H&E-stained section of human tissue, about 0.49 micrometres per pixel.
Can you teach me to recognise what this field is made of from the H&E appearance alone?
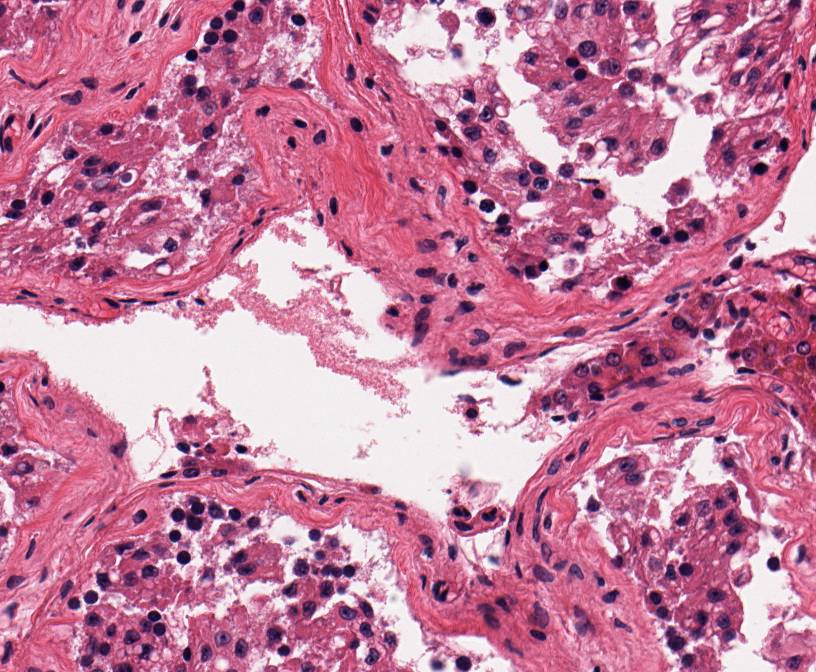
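Seminiferous tubule is the main structure here, cut as several rounded compartments of cells.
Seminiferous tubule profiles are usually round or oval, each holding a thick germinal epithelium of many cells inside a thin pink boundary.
Curving bands of pink fibrous tissue separate the compartments, and their wavy eosinophilic fibres run parallel to the compartment edges. Within the compartments, many cells have small, round, densely dark nuclei, while some have plentiful pink granular cytoplasm around a round central nucleus.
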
